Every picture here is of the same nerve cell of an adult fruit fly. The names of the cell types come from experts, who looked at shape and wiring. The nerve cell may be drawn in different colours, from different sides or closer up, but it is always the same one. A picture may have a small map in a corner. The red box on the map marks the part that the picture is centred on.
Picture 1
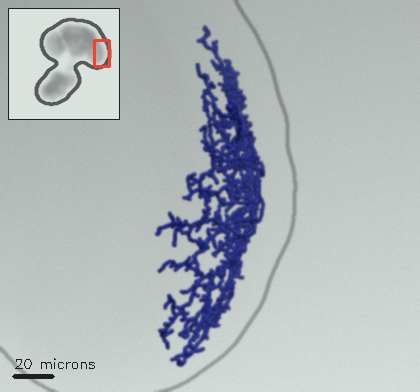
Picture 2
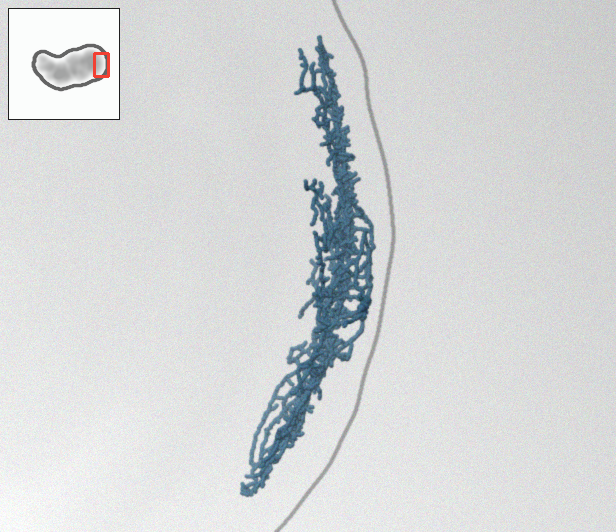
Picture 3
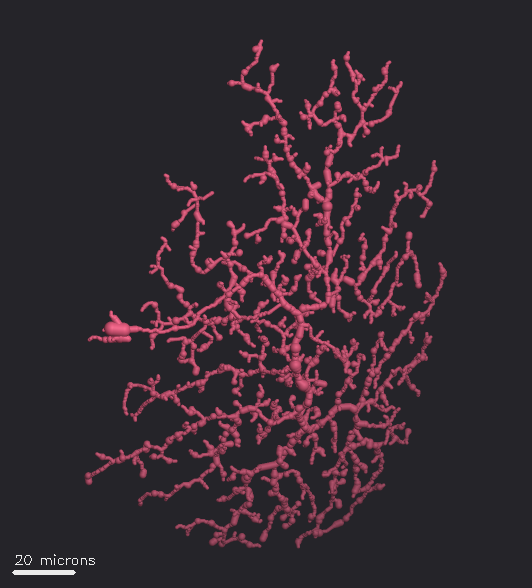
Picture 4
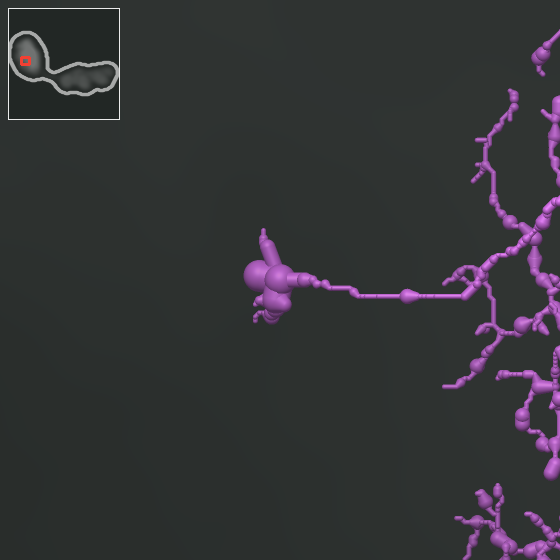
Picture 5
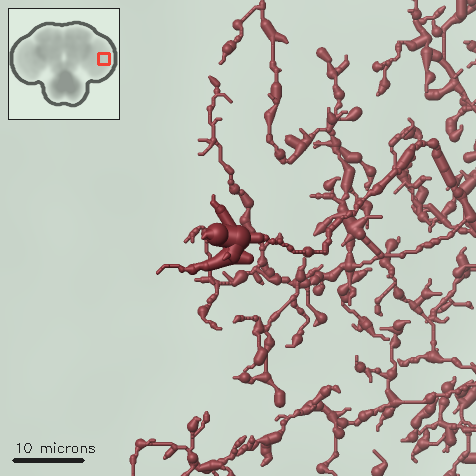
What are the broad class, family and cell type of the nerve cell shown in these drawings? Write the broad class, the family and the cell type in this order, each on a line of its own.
optic-lobe intrinsic neuron
Dm
Dm19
